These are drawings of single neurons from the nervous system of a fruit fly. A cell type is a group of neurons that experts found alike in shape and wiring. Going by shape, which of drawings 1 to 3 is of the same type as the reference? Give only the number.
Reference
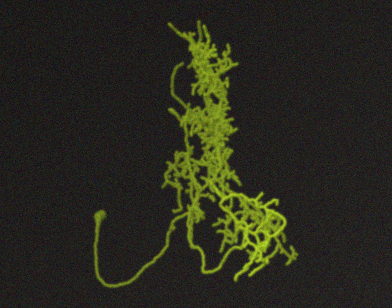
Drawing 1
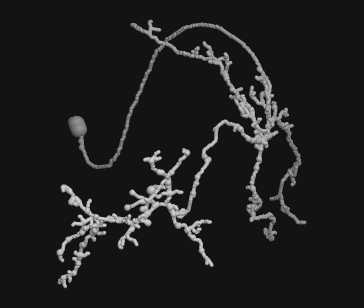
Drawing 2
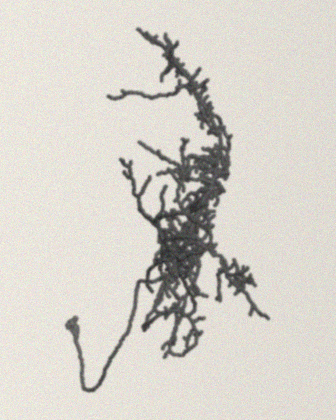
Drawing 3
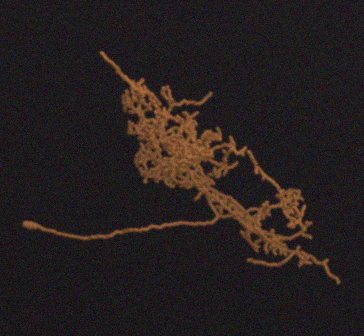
2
